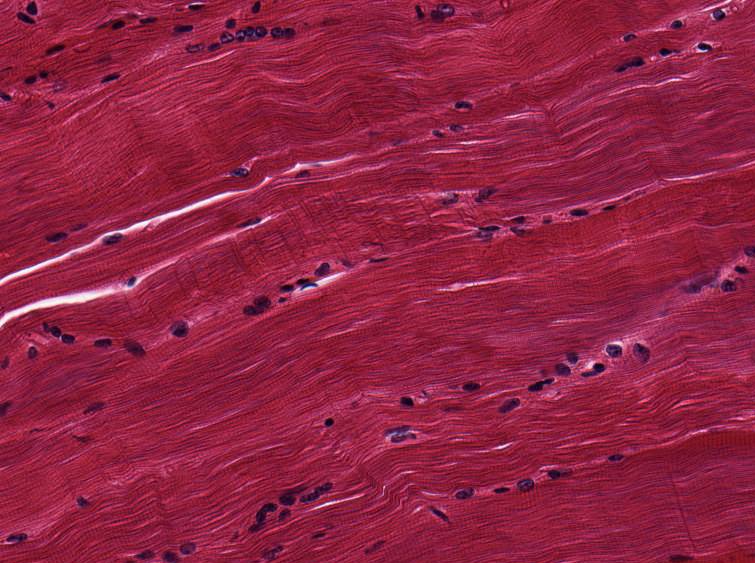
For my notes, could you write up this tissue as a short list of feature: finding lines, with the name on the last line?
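Fibres: long, parallel, striated, filling the field, running diagonally lower left to upper right
Nuclei: at the fibre edges, not the centres
Nuclear look: dark purple, oval to elongated, lined up in rows along the fibres
Connective tissue: scant, just thin lines between fibres
Name: skeletal muscle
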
